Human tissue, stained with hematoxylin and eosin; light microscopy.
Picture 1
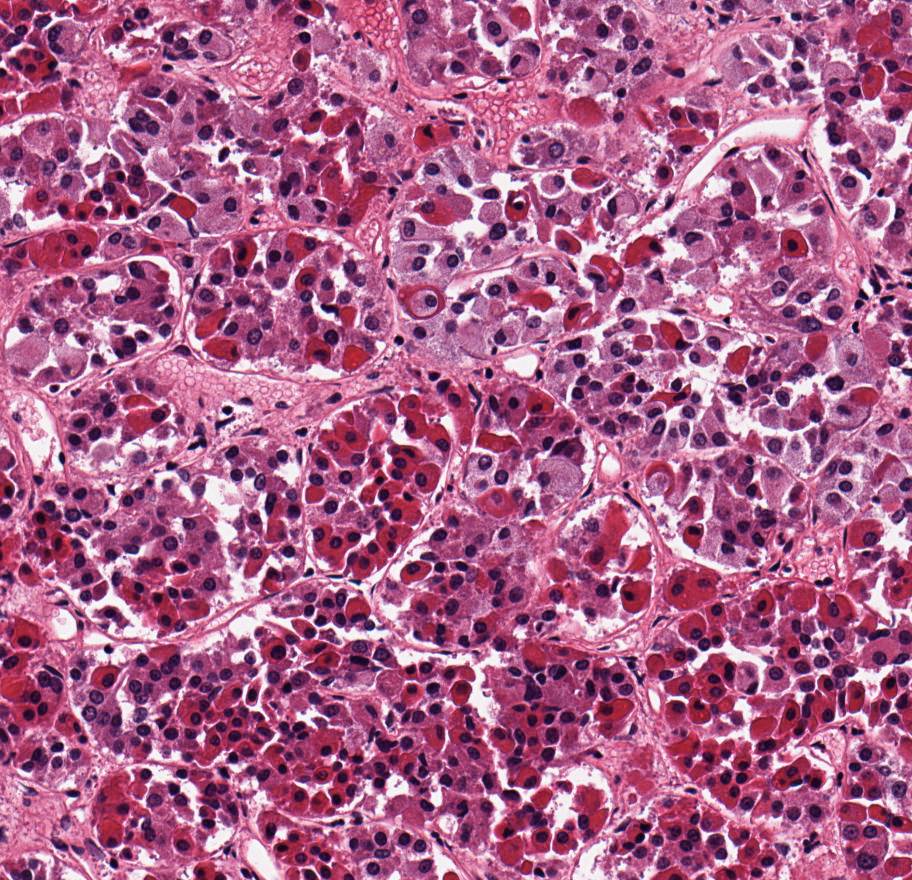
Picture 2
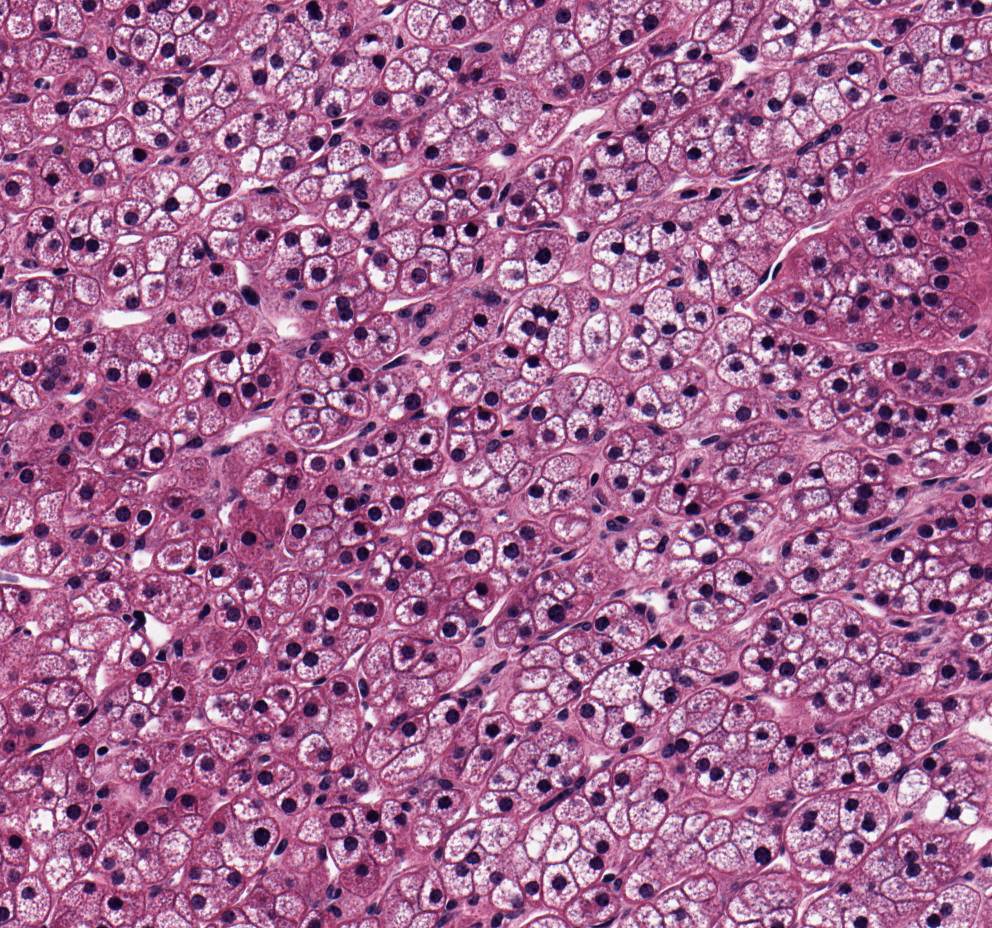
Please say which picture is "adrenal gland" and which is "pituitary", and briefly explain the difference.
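The pituitary is in picture 1, and the adrenal gland is in picture 2. In picture 1, cells lie in solid rounded nests within thin pink fibrous septa, without gland lumens or colloid-filled spaces. Red-staining cells mix within the same nests with cells of pale grey-pink to purplish cytoplasm, and many small white retraction clefts separate them. In picture 2, most cells have pale, foamy cytoplasm full of fine vacuoles, sharp pink borders and one small round dark nucleus, usually central. Between its nests run thin slit-like vascular channels lined by flattened nuclei, with very little stroma.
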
